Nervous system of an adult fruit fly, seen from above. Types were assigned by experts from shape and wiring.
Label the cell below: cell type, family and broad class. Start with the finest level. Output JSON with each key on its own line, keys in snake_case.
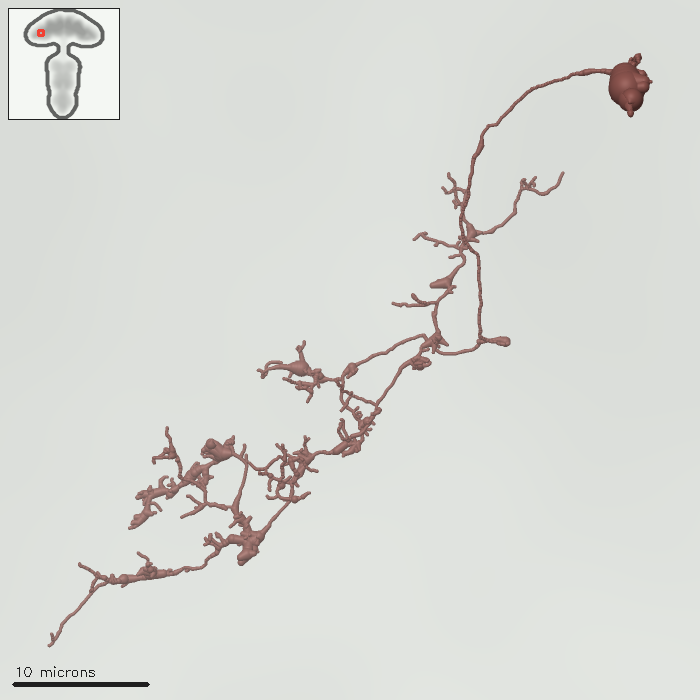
{
 "cell_type": "Dm-DRA2",
 "family": "Dm",
 "broad_class": "optic-lobe intrinsic neuron"
}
